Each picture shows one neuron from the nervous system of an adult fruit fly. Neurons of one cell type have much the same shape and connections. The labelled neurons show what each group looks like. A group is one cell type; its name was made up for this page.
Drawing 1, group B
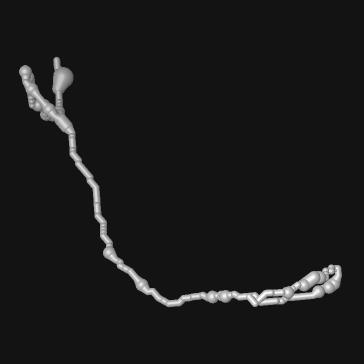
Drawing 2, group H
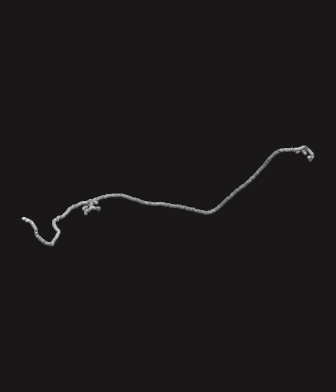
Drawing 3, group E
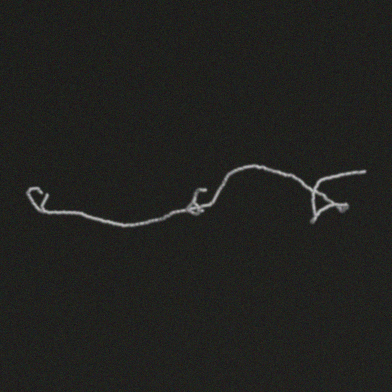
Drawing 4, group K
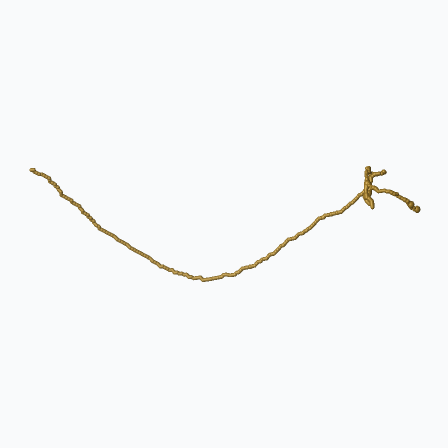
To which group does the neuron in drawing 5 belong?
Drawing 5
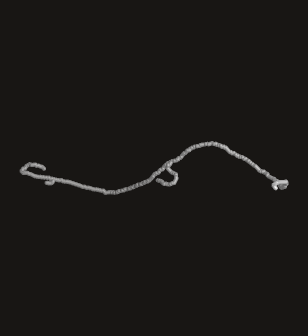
group E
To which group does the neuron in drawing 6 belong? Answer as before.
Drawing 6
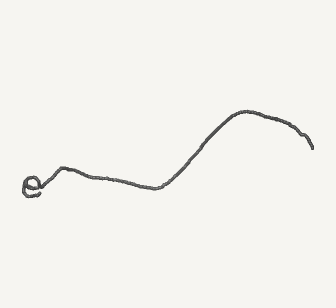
group B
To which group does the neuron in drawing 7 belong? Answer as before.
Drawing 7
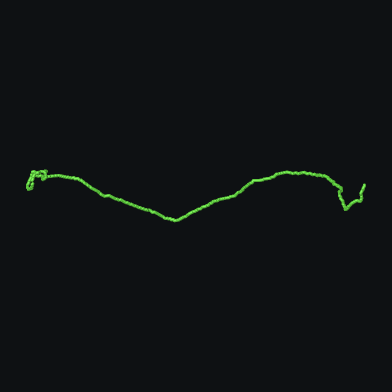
group H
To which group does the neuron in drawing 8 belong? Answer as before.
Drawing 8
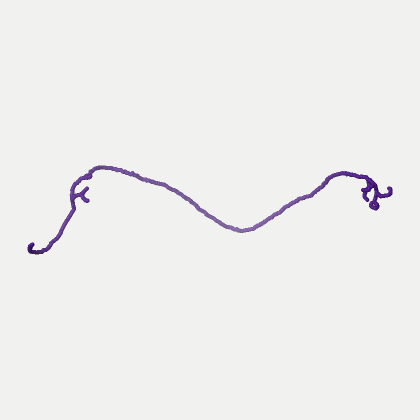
group B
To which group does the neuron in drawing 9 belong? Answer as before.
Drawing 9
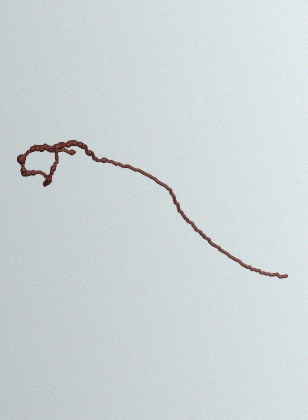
group K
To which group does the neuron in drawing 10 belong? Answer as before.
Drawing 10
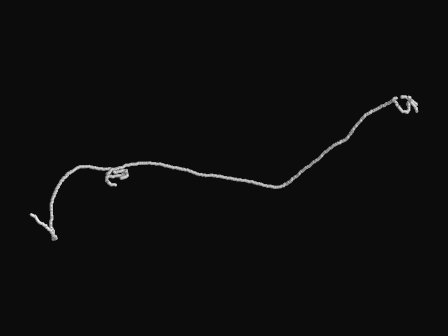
group H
